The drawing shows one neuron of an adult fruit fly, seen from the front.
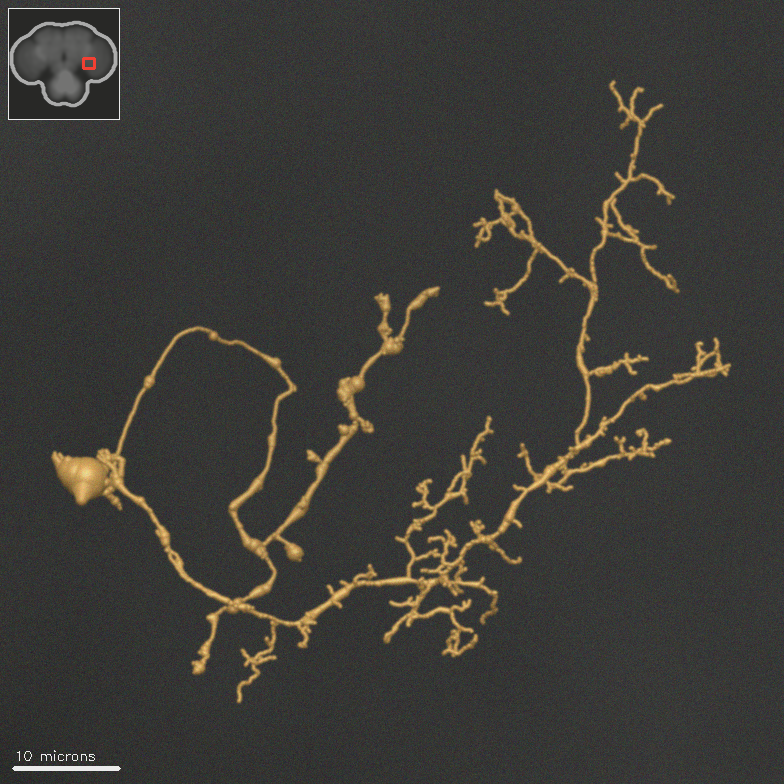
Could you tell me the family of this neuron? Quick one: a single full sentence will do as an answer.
Family LPi is where this neuron is grouped.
